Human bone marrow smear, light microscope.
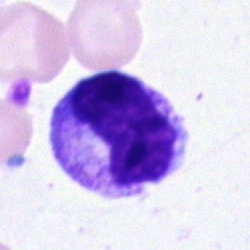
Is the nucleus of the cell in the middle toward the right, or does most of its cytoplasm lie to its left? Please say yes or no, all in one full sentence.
Yes, to the left of the nucleus lies most of the cytoplasm.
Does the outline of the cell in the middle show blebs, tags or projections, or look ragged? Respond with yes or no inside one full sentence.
No, what this cell has is a smooth outline, not a rough one.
